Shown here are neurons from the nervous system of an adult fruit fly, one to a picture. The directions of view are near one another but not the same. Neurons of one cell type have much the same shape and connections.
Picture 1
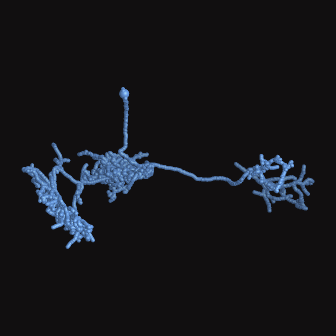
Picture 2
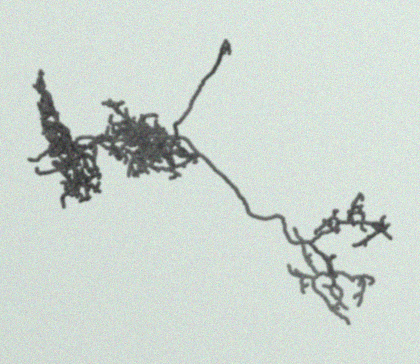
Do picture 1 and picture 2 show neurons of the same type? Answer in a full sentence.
They are of the same cell type.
